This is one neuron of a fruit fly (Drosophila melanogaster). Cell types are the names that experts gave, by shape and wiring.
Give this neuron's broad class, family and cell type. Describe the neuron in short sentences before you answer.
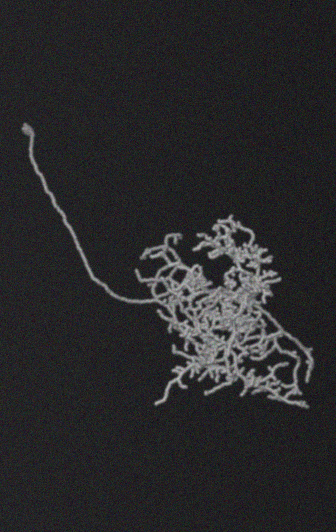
The picture shows dozens of branch ends. As drawn here it is about as wide as it is tall. This is a central-brain intrinsic neuron. Its family is hemilineage AOTUv1_ventral. The cell type is PS020.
